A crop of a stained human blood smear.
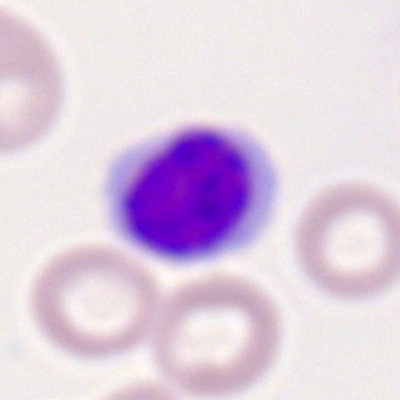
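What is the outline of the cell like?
Roughly round, with a smooth edge.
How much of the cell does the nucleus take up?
Most of it, leaving only a scant rim of pale blue cytoplasm.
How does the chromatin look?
Deep purple and dense.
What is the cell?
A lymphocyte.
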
